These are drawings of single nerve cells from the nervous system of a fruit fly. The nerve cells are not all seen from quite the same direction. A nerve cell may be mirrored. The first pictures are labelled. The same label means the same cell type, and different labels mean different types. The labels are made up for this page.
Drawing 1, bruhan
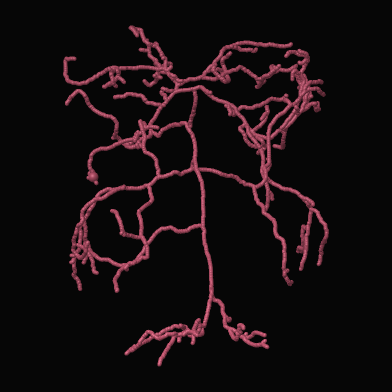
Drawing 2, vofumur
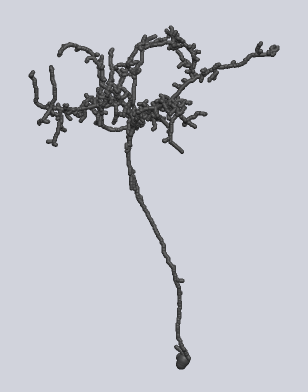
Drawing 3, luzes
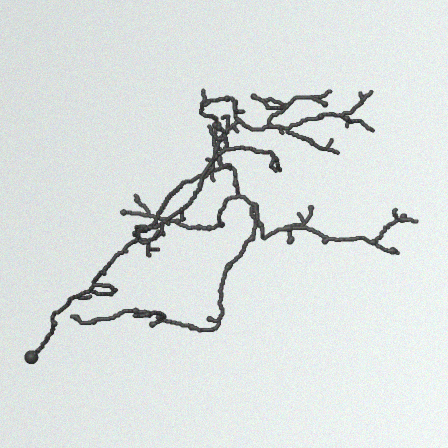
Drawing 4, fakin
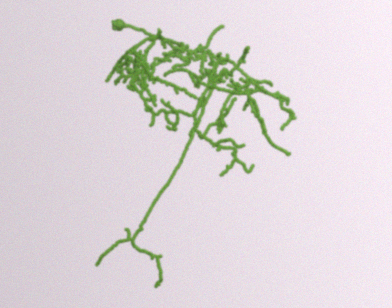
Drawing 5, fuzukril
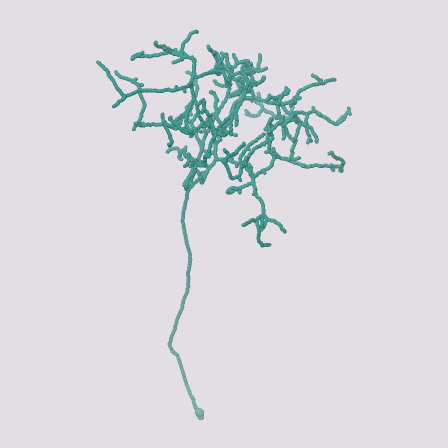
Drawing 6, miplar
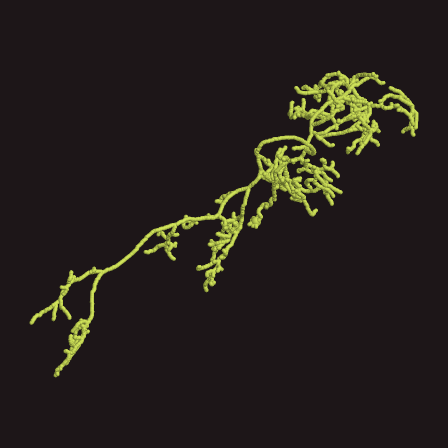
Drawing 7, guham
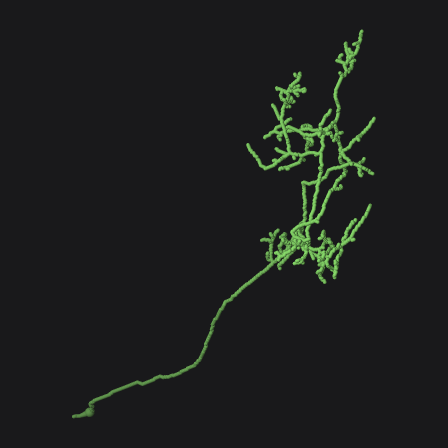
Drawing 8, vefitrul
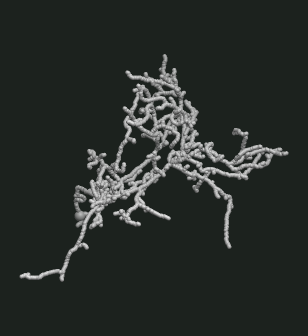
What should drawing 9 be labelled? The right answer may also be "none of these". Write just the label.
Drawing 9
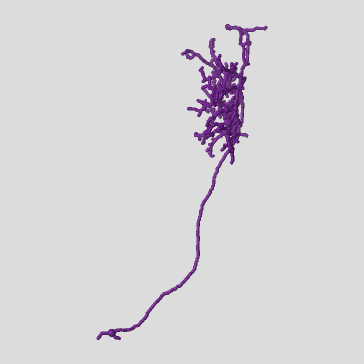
none of these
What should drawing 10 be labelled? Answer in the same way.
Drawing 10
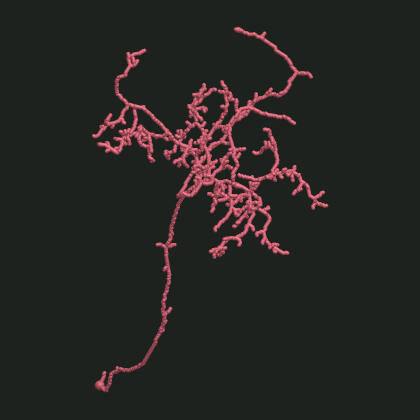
vofumur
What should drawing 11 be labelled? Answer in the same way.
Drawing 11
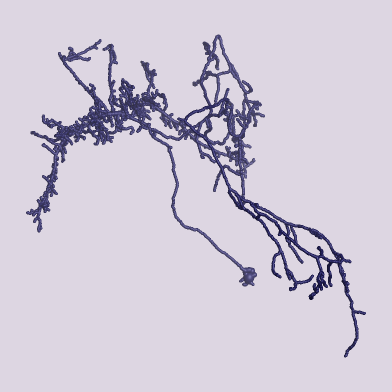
none of these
